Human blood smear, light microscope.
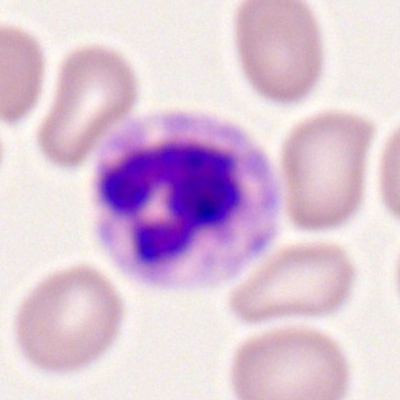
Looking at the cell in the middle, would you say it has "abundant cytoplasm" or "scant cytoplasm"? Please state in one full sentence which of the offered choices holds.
The cell has plenty of cytoplasm around its nucleus.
